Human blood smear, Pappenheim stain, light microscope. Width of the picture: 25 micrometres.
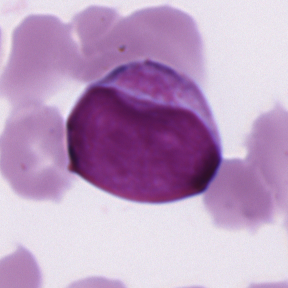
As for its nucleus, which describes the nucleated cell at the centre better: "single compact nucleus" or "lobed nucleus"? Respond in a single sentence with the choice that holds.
The nucleus is neither lobed nor band-shaped but one compact round, oval or kidney-shaped mass.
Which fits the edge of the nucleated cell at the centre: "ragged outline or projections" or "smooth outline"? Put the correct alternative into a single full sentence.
There is a smooth outline around this cell, free of projections.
